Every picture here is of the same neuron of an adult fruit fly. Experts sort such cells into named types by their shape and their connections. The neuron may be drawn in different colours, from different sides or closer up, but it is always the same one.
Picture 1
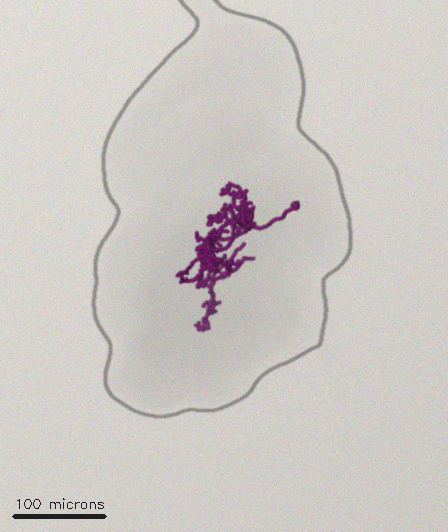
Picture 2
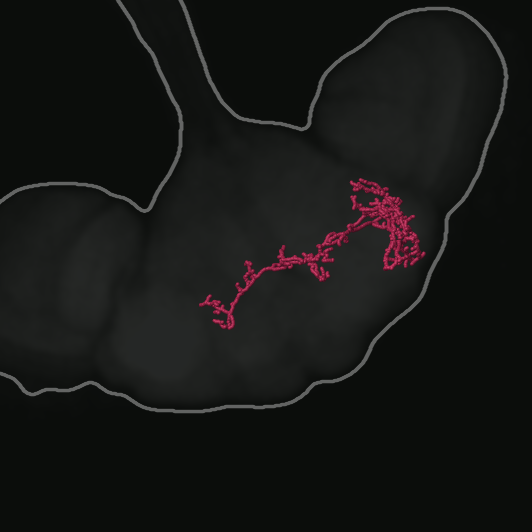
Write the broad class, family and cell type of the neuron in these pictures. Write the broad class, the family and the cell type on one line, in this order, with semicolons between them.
central-brain intrinsic neuron; hemilineage LALa1_anterior; AVLP096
